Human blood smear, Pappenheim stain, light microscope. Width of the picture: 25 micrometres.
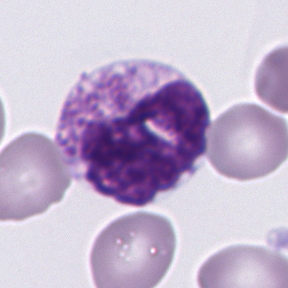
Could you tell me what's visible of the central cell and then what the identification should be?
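Size first: the cell is about 13 micrometres across. Next, the nucleus is a thick curved band that fills the lower and right part of the cell. Within it, near the cell's centre, lies a small pale slit-like gap. Then the cytoplasm, which is pale pinkish-lilac and lies mainly in the upper left part of the cell. Last, coarse dark purple granules are scattered through that cytoplasm. The cell is a basophil.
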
